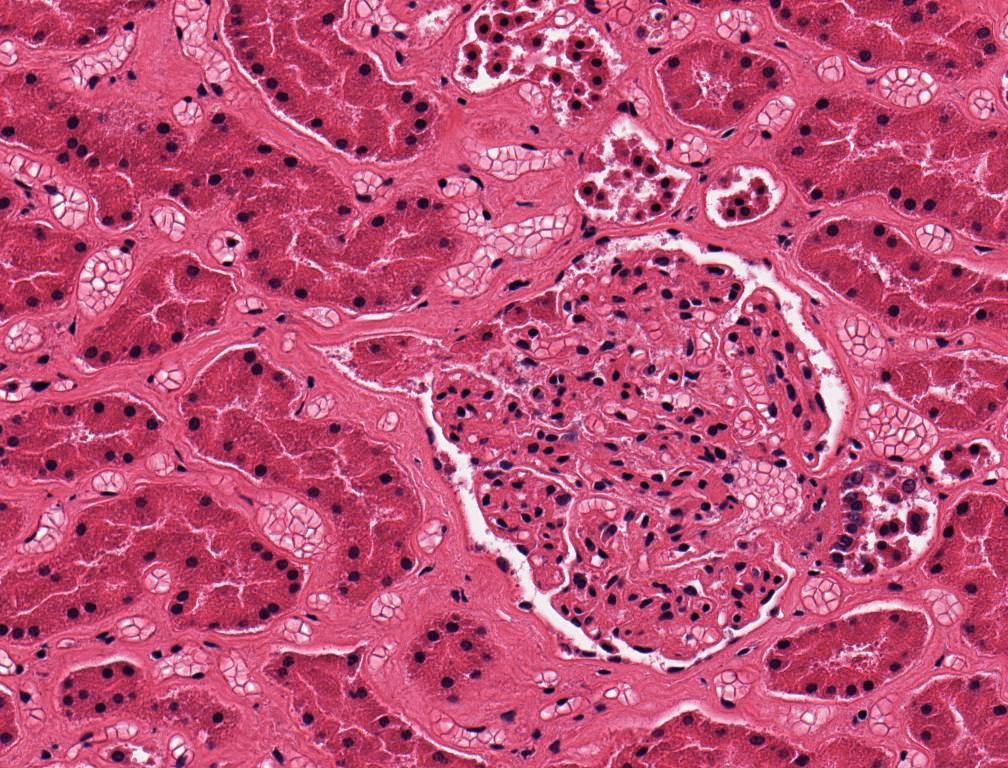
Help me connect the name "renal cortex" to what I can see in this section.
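Section: renal cortex.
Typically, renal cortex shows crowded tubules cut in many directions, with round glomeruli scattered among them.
Matching this: tubules lined by cells with deep pink, finely granular cytoplasm and round dark nuclei fill most of the field; a glomerular tuft crowded with many small dark nuclei is present. Also present: small clusters of cells with clear, bubbly, vacuolated cytoplasm, scattered between the pink tubules throughout. Above and right of the glomerulus, small round units hold loose granular material and shed nuclei in their lumens.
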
